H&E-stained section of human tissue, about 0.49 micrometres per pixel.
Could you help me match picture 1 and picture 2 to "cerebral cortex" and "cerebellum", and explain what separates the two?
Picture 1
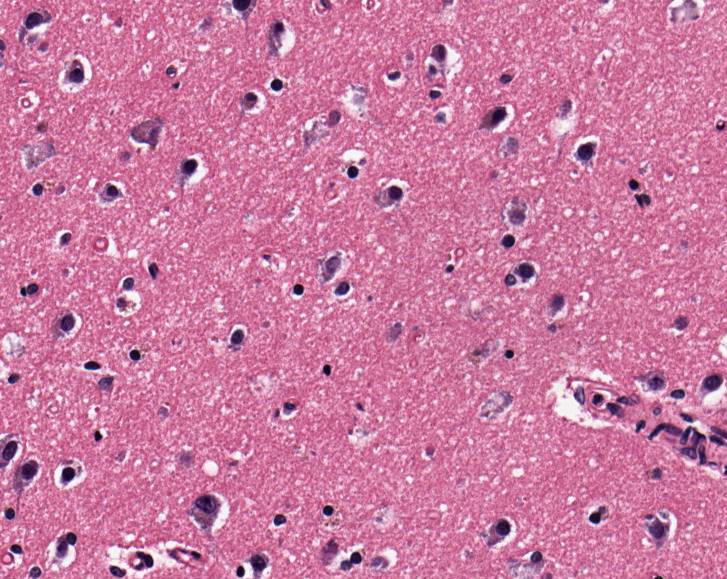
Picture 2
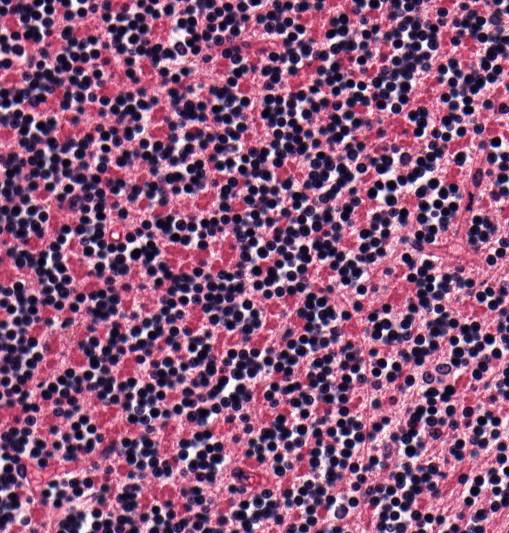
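Of the two fields, cerebral cortex is picture 1 and cerebellum is picture 2. The cerebral cortex is a finely granular pink feltwork, dotted with many tiny round clear vacuoles, through which cells lie singly. Larger cells with angular purplish cytoplasm and round nuclei, consistent with neurons, are spread across the whole field, with many small, round, dark nuclei showing scant cytoplasm among them. In the cerebellum the nuclei are round, dark and closely uniform in size, and almost none of the small cells show cytoplasm around them. Fine pink fibrillary strands run between these cells, most clearly toward the right. Neither field contains epithelium or glands, and the cerebellum has no open lumens.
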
